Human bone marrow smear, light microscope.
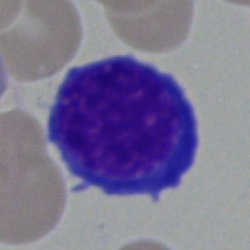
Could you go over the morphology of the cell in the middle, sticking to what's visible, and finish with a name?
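The nucleus occupies almost the entire cell. Around it the cytoplasm forms only a thin rim, broadest along the bottom edge, and it is stained a deep blue. Small pointed tags project from the lower edge of the cell. This cell is a proerythroblast.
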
